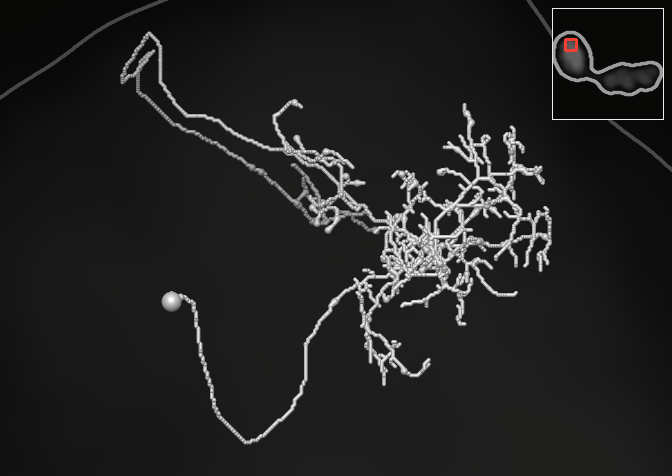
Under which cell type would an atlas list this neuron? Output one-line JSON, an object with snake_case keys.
{"cell_type": "CB0994"}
